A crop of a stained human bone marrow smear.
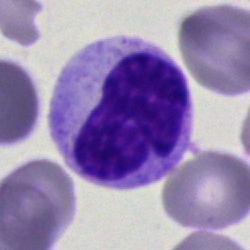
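Metamyelocyte, the cell in the middle of this stained bone marrow smear. Look first at its outline, which is roughly round and smooth. Now find the nucleus: it lies toward the right side, so the widest band of cytoplasm is on the left. You will see no nucleoli inside it. Finally, notice the fine purple granules scattered through the cytoplasm.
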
